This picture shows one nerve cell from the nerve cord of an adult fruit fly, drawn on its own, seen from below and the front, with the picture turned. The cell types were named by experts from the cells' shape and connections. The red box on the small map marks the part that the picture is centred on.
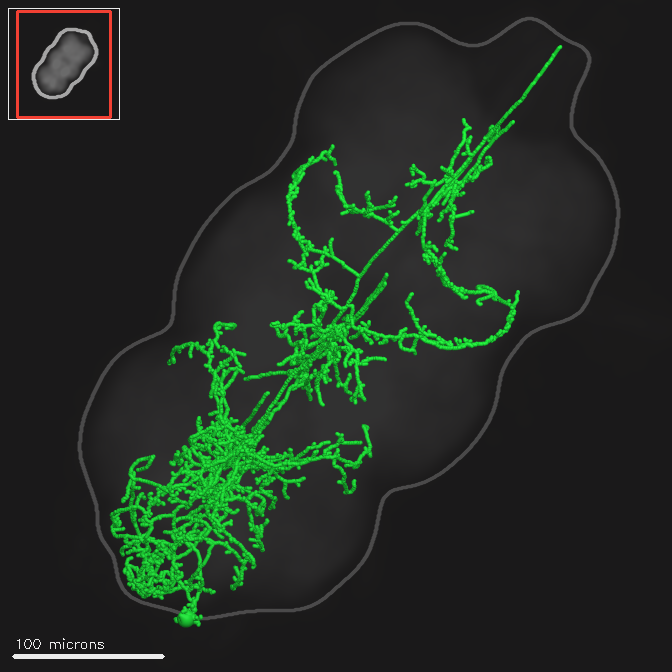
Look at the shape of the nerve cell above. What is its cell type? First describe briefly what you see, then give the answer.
From top to bottom in the picture it spans about 400 microns. In this view it is taller than it is wide. Its broad class is ascending neuron. Its cell type is AN05B004.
